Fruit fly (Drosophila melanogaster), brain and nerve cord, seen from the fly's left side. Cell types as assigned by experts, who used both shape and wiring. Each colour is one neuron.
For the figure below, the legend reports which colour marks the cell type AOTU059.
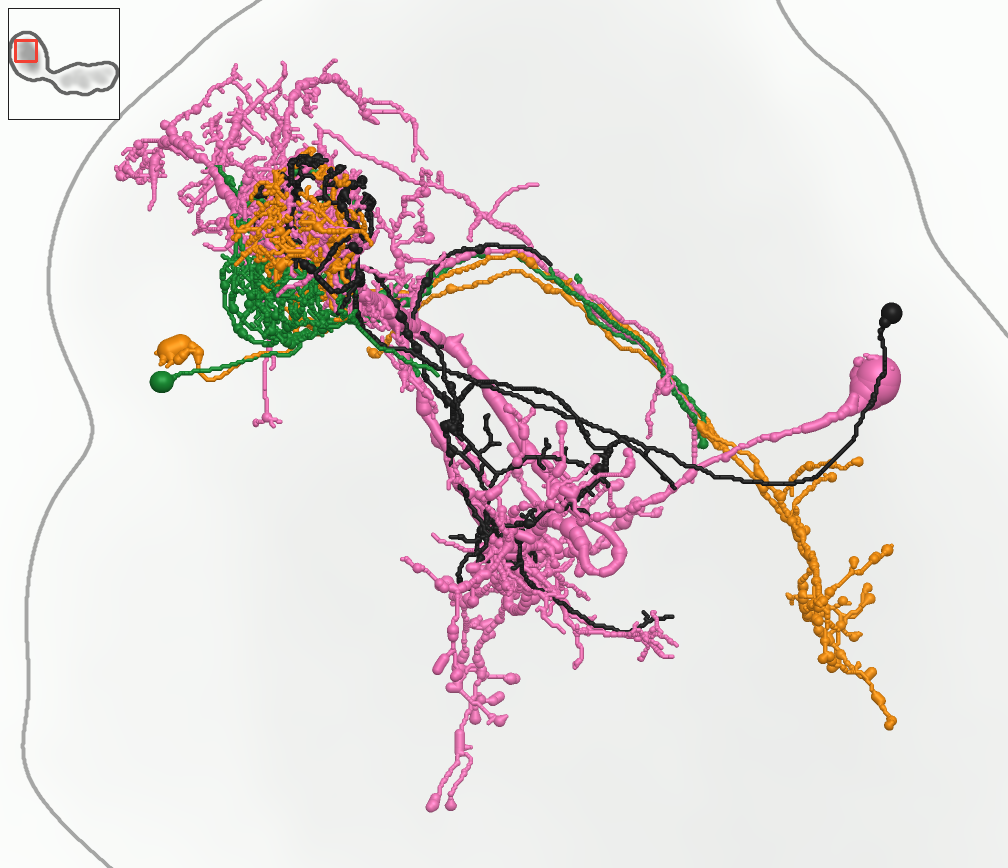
black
